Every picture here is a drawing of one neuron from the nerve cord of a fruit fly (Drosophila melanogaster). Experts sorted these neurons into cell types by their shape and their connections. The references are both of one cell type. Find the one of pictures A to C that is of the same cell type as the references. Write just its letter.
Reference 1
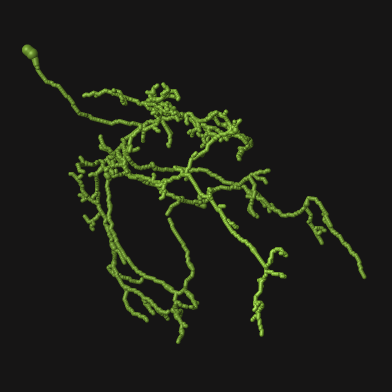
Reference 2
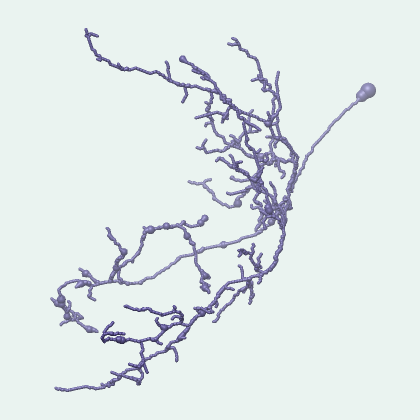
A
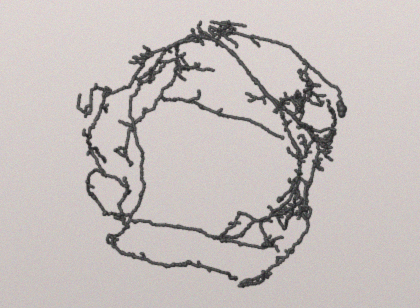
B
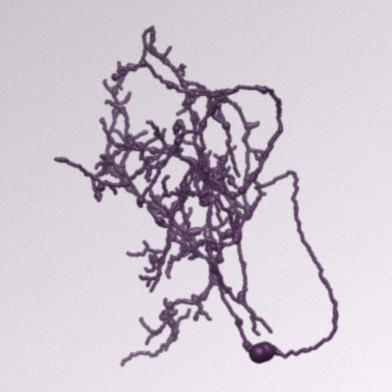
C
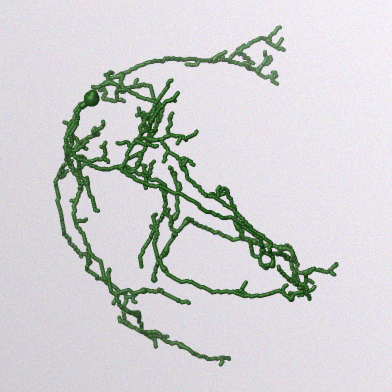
C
